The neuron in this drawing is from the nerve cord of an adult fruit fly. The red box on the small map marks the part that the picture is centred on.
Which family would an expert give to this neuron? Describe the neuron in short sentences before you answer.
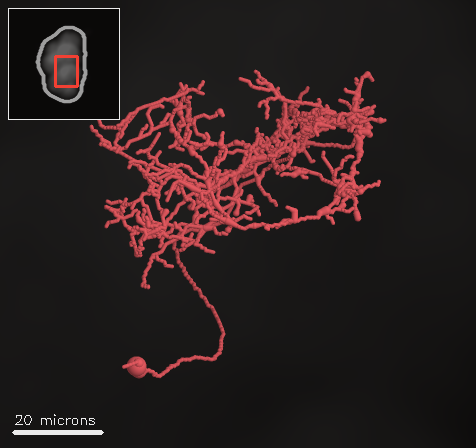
By the scale bar it is about 70 microns tall in this view. Dozens of branch ends can be seen. It is a nerve-cord intrinsic neuron. Its family is hemilineage 12B.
